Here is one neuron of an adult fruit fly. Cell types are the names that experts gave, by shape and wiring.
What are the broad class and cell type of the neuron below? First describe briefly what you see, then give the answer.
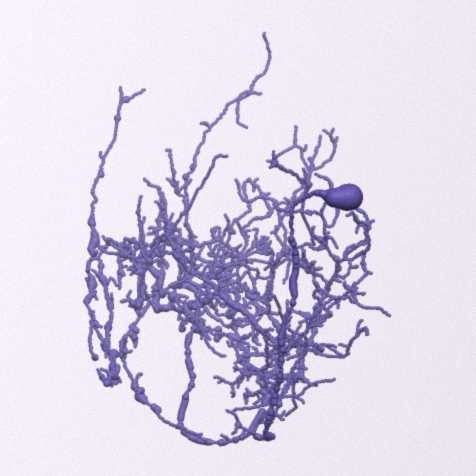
The cell body can be seen on the right of the picture. More than a hundred branch ends can be seen. It is a central-brain intrinsic neuron. It is of cell type SLP068.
